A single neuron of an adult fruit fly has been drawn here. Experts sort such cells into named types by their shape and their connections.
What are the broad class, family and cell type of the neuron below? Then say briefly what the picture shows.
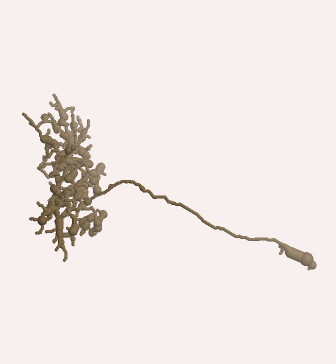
It is an optic-lobe intrinsic neuron. Its family is Dm. It is of cell type Dm12. Its cell body lies at the lower right of the picture. Dozens of branch ends can be seen.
